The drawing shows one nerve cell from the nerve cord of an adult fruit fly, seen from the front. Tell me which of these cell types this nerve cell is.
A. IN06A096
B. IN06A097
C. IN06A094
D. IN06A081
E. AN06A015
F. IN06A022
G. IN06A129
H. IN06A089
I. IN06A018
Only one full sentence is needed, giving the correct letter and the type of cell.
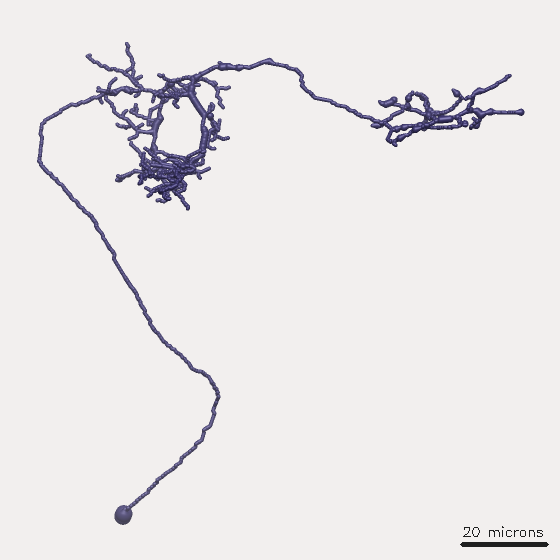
For the nerve cell, the cell type is IN06A096, which is option A.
